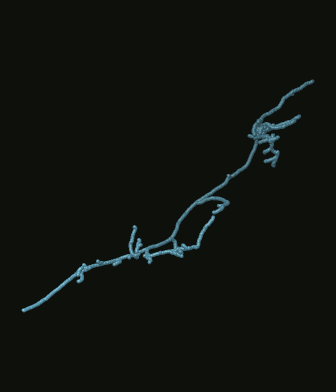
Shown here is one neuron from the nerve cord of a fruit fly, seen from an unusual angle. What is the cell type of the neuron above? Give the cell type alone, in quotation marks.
"DNp60"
